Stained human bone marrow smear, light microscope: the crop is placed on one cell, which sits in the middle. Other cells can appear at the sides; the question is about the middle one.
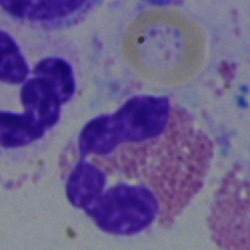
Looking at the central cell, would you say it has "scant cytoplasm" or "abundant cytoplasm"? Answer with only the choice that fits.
Abundant cytoplasm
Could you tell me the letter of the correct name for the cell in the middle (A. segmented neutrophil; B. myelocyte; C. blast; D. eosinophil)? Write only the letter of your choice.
D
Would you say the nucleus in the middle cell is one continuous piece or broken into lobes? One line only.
If you check the nucleus, you will find it split into two or more lobes.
